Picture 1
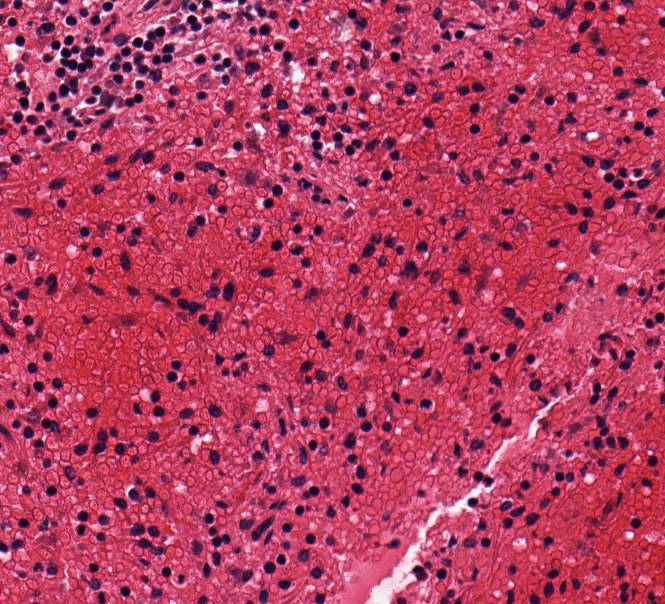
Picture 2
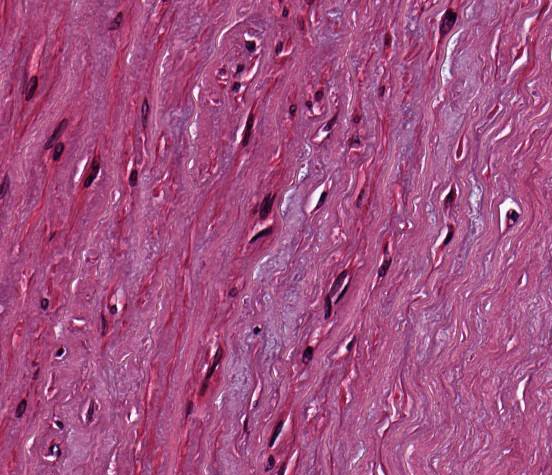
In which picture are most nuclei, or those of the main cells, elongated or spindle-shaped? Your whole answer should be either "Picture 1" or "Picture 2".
Picture 2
